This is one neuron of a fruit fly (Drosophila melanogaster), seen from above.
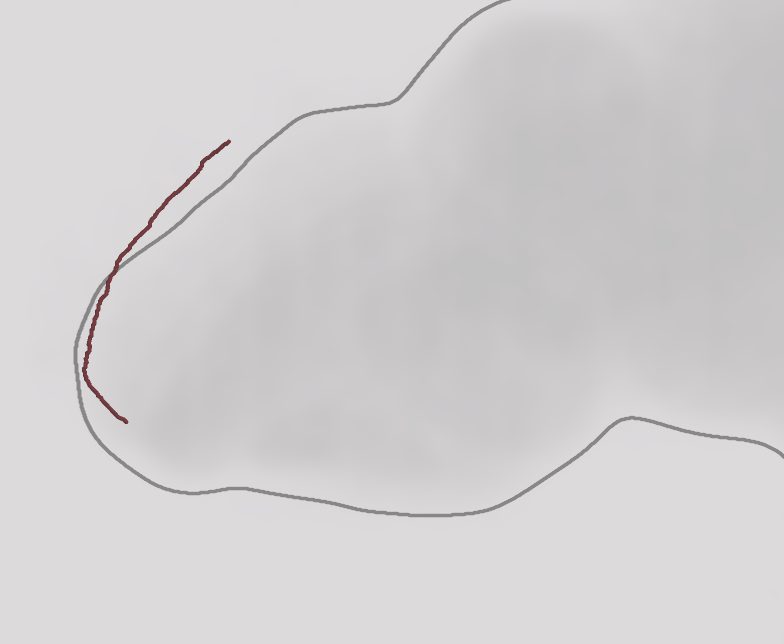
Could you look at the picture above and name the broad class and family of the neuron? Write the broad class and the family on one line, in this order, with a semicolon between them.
photoreceptor or other optic-lobe sensory neuron; class visual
